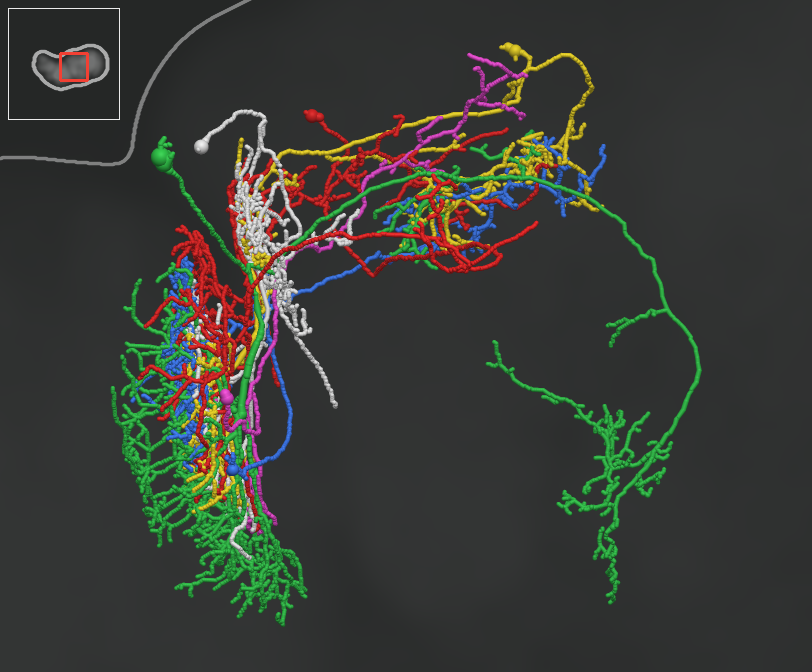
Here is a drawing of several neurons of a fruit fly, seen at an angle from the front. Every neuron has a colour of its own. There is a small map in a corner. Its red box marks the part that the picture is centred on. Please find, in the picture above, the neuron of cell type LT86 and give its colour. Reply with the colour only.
green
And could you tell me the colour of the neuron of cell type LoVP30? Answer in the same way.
blue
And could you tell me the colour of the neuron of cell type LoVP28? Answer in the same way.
yellow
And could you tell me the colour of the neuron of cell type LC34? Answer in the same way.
magenta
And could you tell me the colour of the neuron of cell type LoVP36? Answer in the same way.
white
